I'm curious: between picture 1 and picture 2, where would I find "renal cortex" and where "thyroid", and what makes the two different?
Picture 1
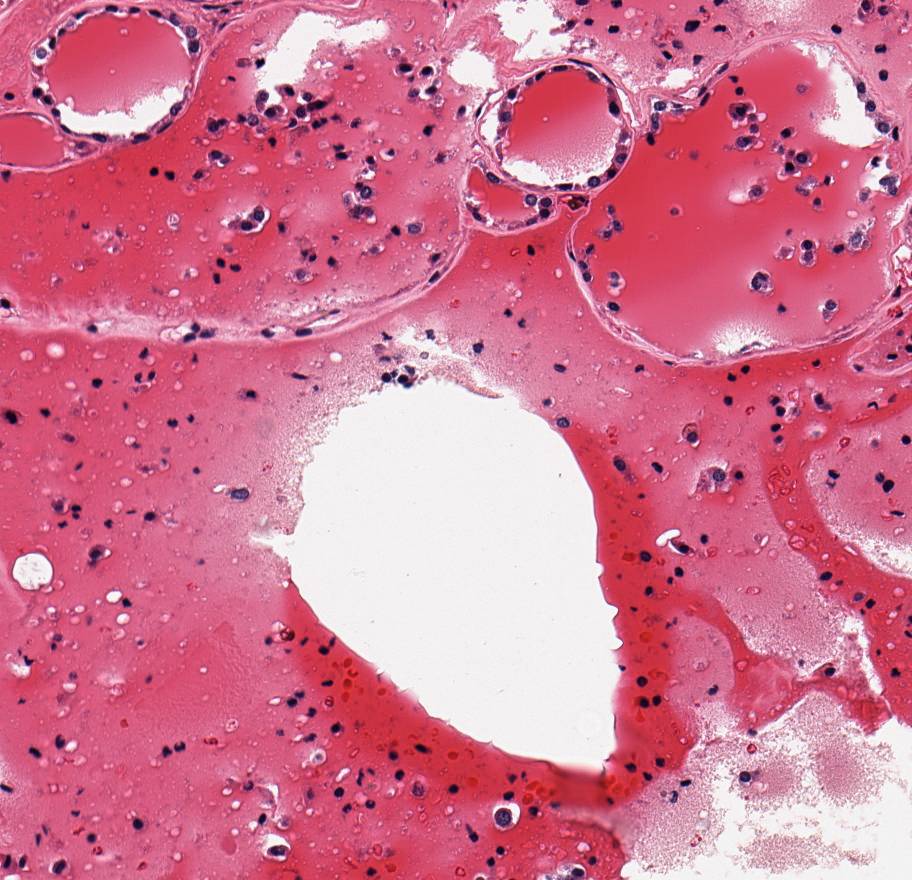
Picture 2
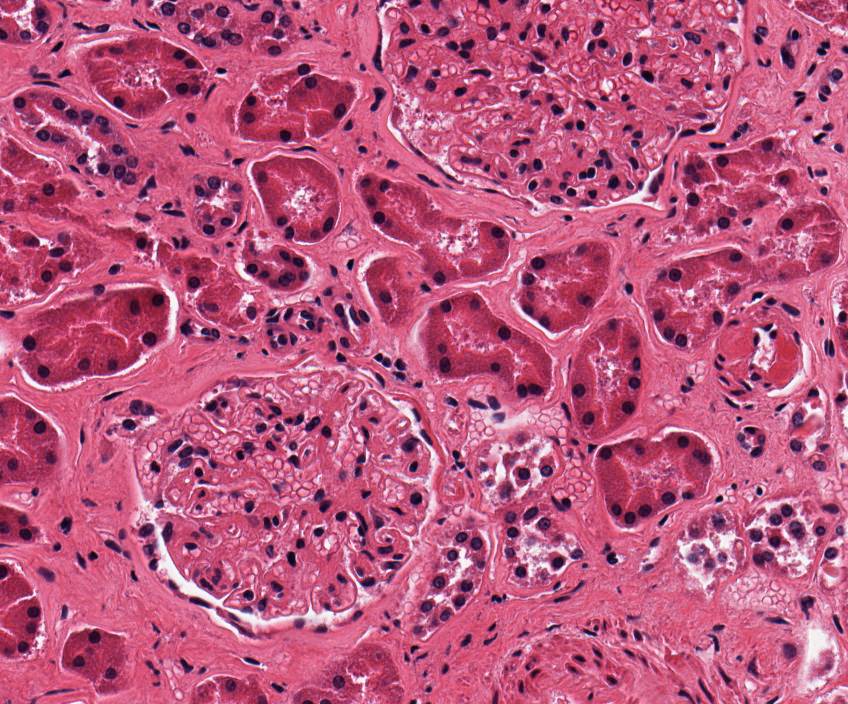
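Here the first picture is thyroid and the second is renal cortex. Most of picture 1 is homogeneous pink material with small dark nuclei sparsely scattered in it, and I find no bundles of muscle or collagen fibres. Along its top edge I notice rounded spaces lined by a single layer of flattened cells and filled with pink material; irregular white clear patches where it has pulled away lie in them and at the lower right. Picture 2 looks quite different, with two glomeruli, lower left and top right of centre, amid many tubule cross-sections. Bowman's space makes a thin clear crescent along the lower-left border of the lower-left one. Most tubules are lined by cells with abundant, deeply eosinophilic, granular cytoplasm and round dark nuclei, but small profiles with pale, vacuolated cytoplasm cluster just right of that glomerulus.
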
